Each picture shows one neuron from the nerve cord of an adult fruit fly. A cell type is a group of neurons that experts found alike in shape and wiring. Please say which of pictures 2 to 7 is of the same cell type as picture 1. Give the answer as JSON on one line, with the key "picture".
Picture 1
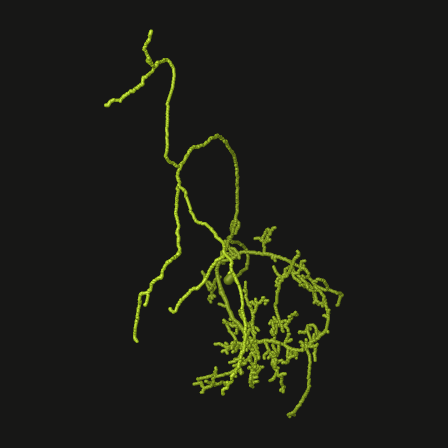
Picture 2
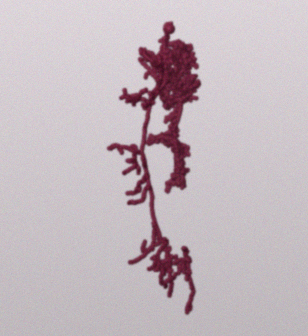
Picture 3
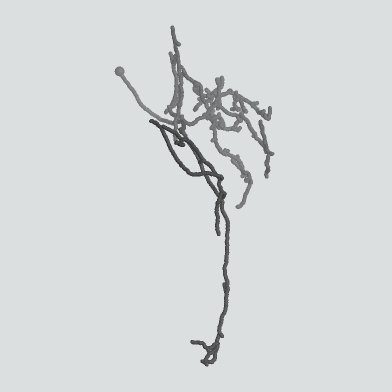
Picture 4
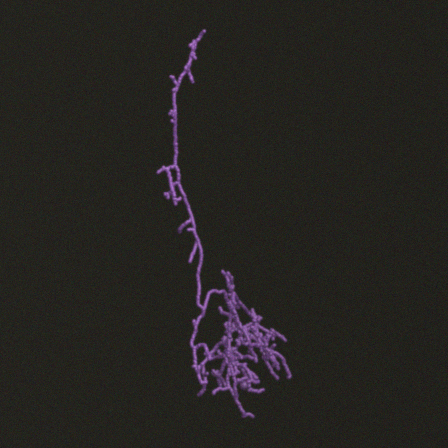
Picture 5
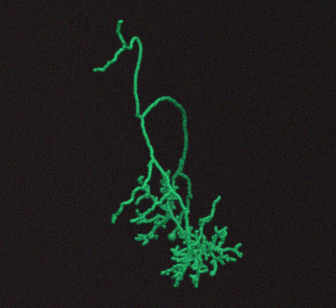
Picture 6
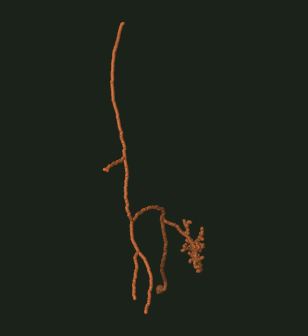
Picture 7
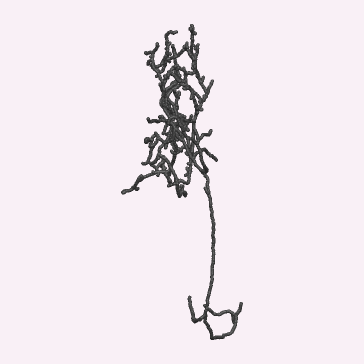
{"picture": 5}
